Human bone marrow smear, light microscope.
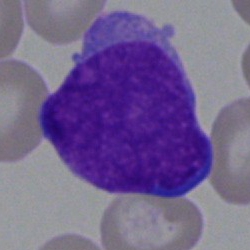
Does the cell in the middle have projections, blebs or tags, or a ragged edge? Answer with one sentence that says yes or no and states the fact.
Yes, what the cell shows is a rough outline, frayed or with projections, blebs or tags.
